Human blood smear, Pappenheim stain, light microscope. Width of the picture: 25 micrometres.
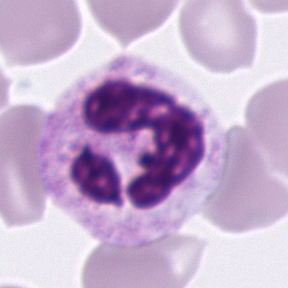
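Segmented neutrophil, stained smear of human peripheral blood. The nucleus shows as 2 separate pieces: the larger a curved, C-shaped band, the smaller at the lower left of the cell. Chromatin is dark purple and coarsely clumped; fine lilac granules fill the cytoplasm.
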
